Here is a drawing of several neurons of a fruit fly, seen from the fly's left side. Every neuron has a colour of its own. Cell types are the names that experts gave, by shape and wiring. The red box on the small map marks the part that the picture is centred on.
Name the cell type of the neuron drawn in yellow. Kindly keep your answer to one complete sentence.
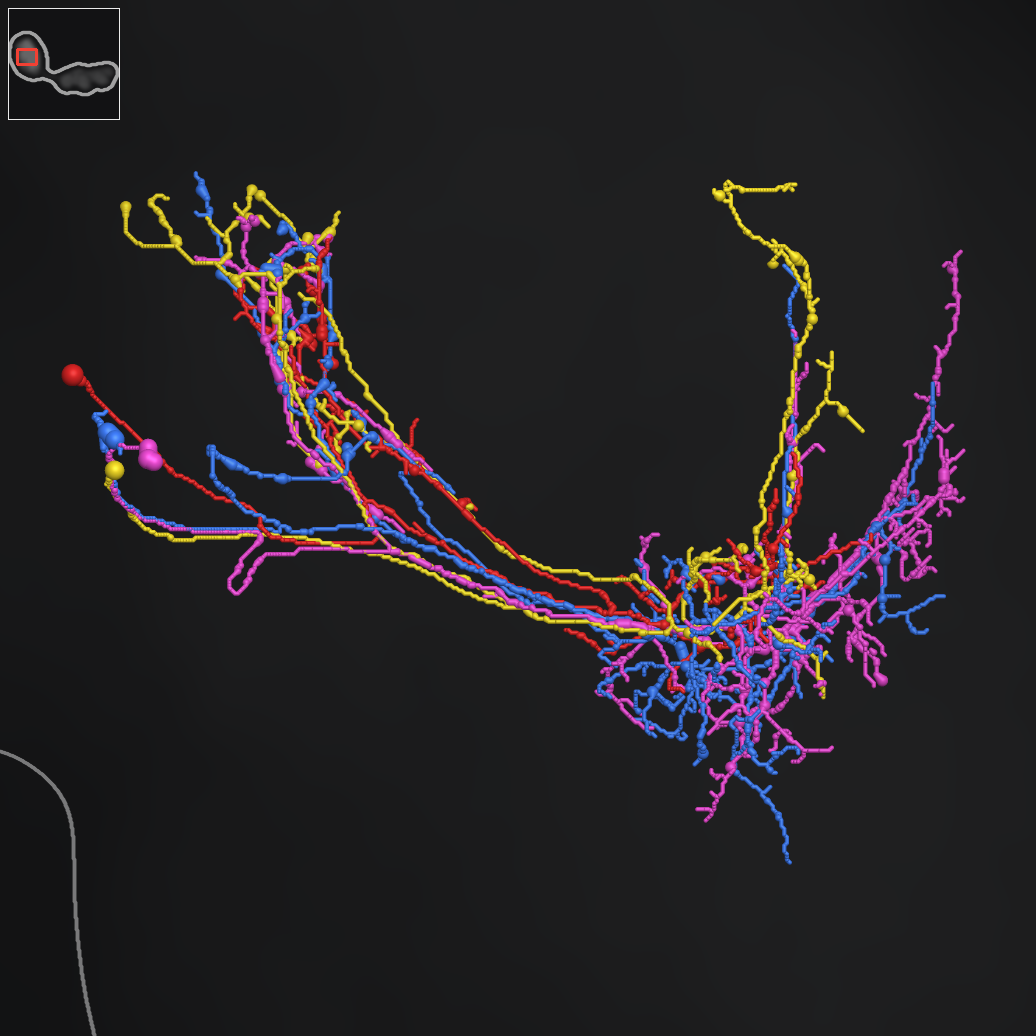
In terms of cell type, the neuron is CB1564.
